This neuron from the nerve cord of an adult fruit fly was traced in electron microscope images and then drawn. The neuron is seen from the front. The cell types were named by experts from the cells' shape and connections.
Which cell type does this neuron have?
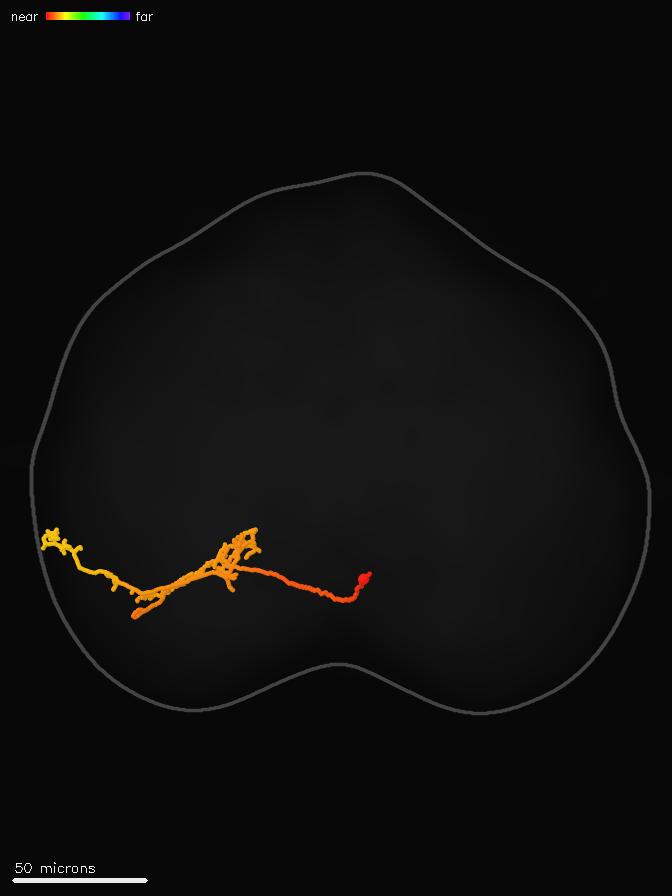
IN14A086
